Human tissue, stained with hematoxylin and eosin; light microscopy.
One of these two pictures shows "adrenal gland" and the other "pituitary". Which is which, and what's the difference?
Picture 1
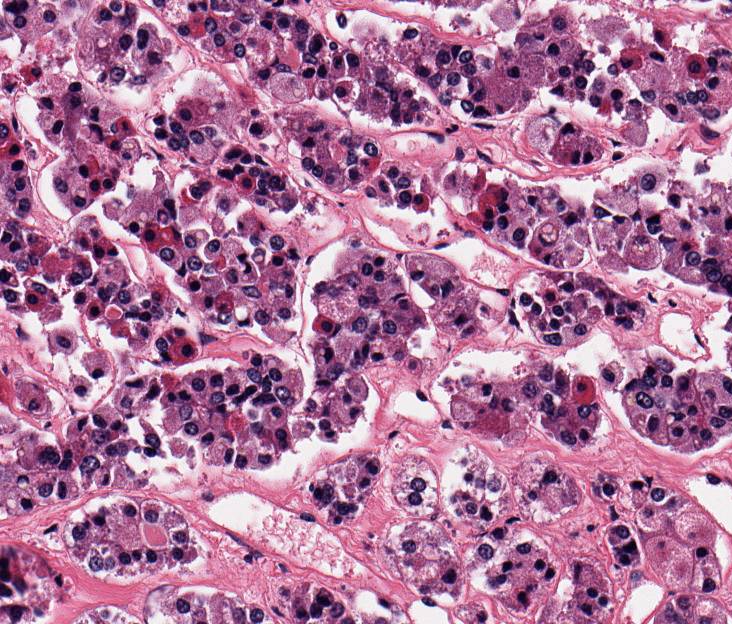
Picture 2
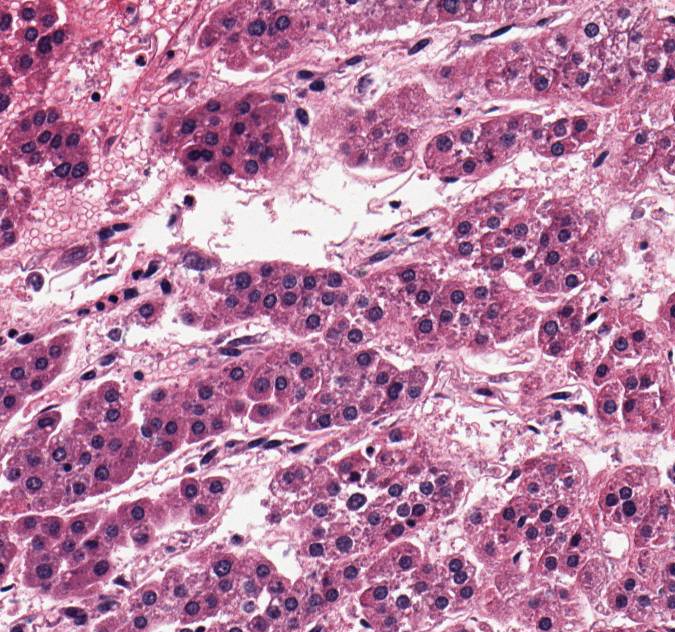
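First, the names: picture 1 is the pituitary and picture 2 is the adrenal gland. Arrangement: in the pituitary, cells lie throughout the field in rounded nests and cords parted by thin pink strands of stroma, while in the adrenal gland the nests are parted by thin stroma holding slender spindle-shaped nuclei.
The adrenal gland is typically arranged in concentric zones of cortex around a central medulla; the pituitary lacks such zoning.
Cell types: the pituitary nests mix cells with purple-violet cytoplasm and fewer, scattered cells with bright red cytoplasm, which lie singly or in small groups. In the adrenal gland, the main cells are polygonal, with abundant granular pink cytoplasm. Lumens: neither has them, since the pituitary nests are solid and the adrenal cells form no glands or lumens. Extra finding: at the upper left of the adrenal gland lies a patch of small round empty vacuoles in a fine pink mesh.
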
